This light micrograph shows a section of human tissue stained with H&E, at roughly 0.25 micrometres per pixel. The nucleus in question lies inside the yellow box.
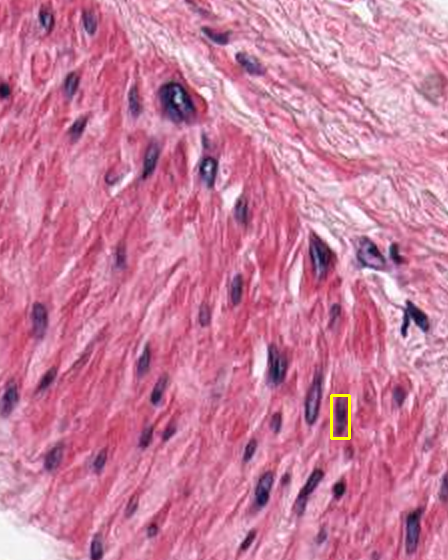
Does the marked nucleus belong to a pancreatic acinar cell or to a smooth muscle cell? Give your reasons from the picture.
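The marked nucleus belongs to a smooth muscle cell. The nucleus is slender and elongated, with its long axis running roughly top to bottom in a slight slant. The nucleus is narrower and a little smaller than the elongated nucleus just to its left. The nucleus stains dark purple, fairly evenly along its length. The surrounding cytoplasm is pink and streaky along the same direction as the nucleus, with no clear outline separating it from neighbouring cells.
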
